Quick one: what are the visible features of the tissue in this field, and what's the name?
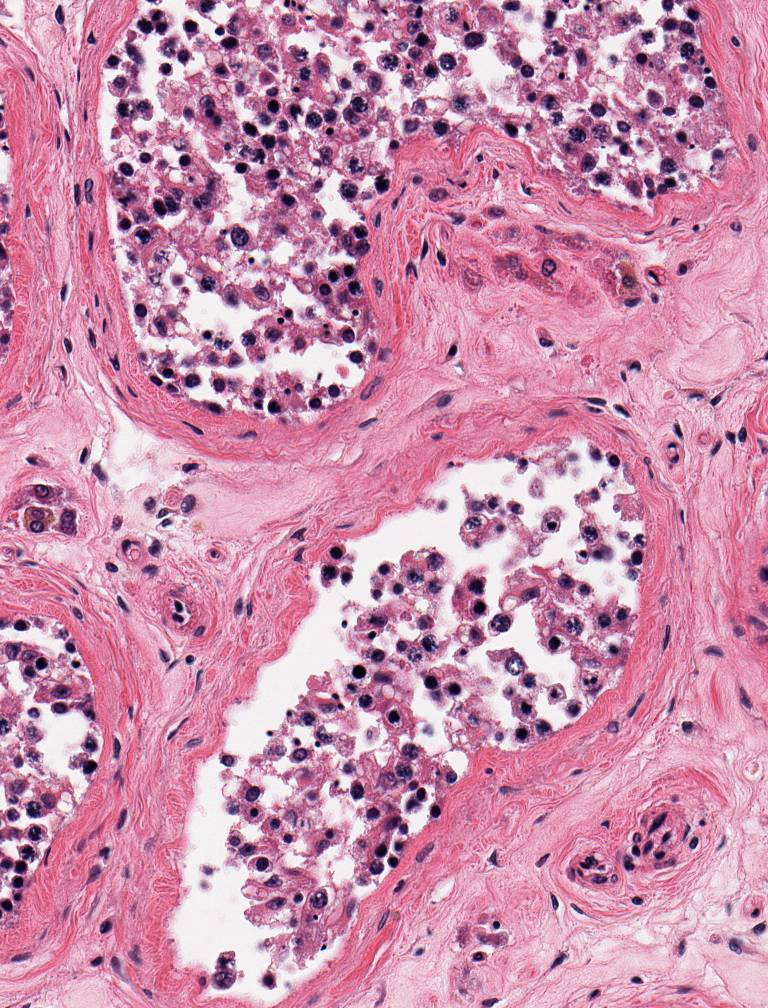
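Tubules bounded by thick, wavy, layered band of eosinophilic fibrous tissue with flattened spindle-shaped nuclei. Lumina hold loose, discohesive cells lying free, not an orderly layered lining along wall. Many intraluminal cells: small, round, dark, condensed nuclei; fewer larger rounded cells with pale pink cytoplasm. Stroma, upper right and middle left: small clusters of polygonal cells, abundant eosinophilic cytoplasm, some with golden-brown pigment. Tissue: testis.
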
